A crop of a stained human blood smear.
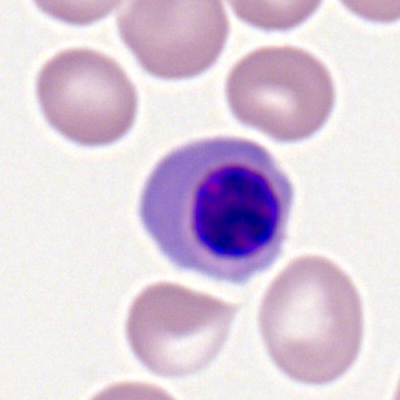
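Erythroblast. Its nucleus sits off-centre toward the right side, and its chromatin is dense, dark purple and coarsely clumped. The pale blue cytoplasm is plentiful, broadest on the left side of the nucleus. See how the outline is smooth but slightly irregular, without projections.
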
